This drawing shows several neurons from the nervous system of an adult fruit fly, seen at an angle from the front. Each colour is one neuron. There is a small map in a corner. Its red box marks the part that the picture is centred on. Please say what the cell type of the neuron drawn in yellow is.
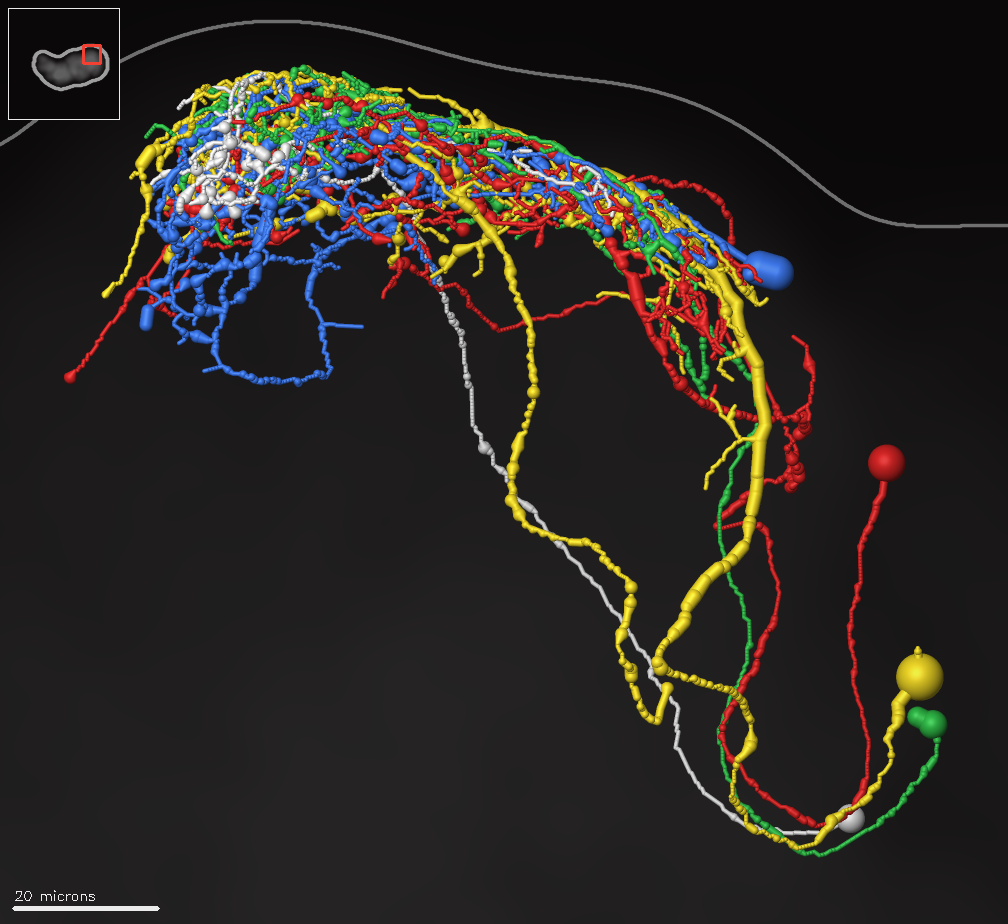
SLP458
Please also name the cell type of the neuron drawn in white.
CB1178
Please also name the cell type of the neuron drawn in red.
CB0373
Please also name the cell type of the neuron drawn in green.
CB1838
